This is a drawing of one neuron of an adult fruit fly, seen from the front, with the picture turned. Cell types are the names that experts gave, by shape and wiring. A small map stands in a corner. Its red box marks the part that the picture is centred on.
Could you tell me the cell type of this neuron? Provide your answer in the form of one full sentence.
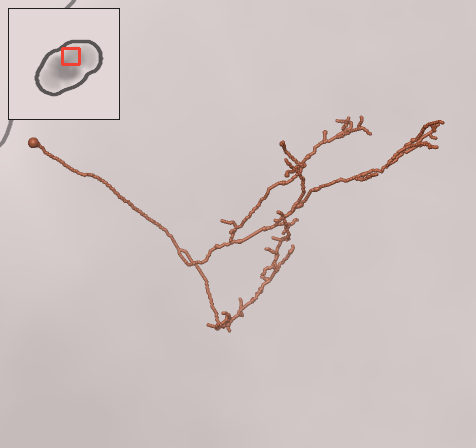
By type, the neuron is CL238.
